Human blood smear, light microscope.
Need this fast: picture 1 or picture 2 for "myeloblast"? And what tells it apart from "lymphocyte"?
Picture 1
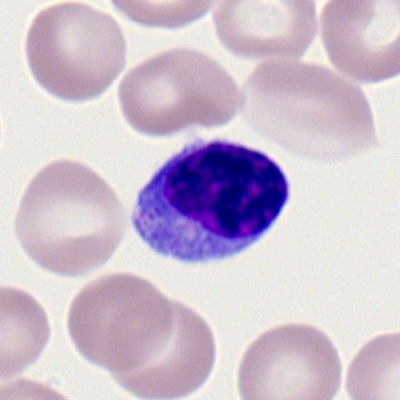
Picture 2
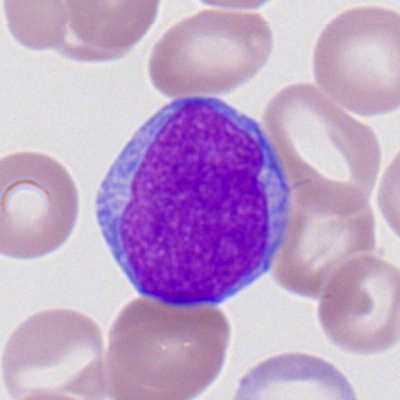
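Picture 1 is the lymphocyte, and picture 2 is the myeloblast. Now the outlines: the lymphocyte's is oval and smooth, while the myeloblast's is angular, made of several straight edges instead of a smooth curve. Next the nucleus: in picture 1 it sits off-centre toward the upper right, with the cytoplasm forming a crescent along the lower-left side; in picture 2 it fills most of the cell as a single mass with a shallow notch on its right edge. Last, the chromatin: dark purple and coarsely clumped in the lymphocyte, but finely granular and evenly spread, with no dense dark clumps, in the myeloblast.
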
